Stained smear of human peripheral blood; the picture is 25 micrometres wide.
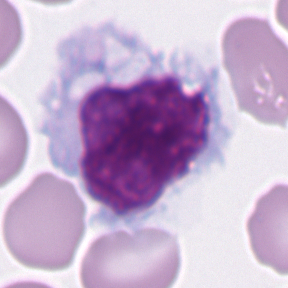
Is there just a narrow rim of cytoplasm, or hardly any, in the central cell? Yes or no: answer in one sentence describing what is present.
No, its cytoplasm is plentiful, not scant.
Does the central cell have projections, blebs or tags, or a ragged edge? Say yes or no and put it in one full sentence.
Yes, the edge of this cell is rough, not smooth.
